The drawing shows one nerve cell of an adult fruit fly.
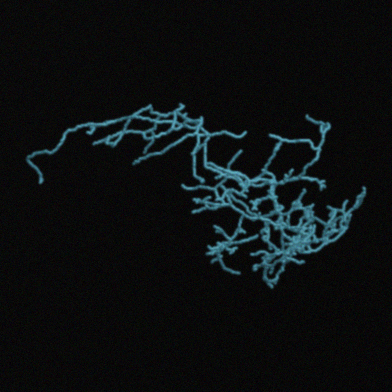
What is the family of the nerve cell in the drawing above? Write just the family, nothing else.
hemilineage 04B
